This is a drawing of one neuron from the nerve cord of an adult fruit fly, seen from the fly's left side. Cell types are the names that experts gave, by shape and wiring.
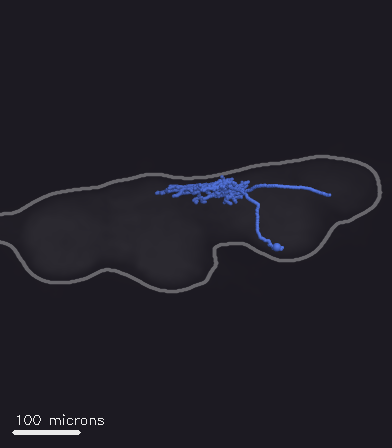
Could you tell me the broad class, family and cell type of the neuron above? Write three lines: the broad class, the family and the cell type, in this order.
motor neuron of the nerve cord
hemilineage 08A
hDVM MN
